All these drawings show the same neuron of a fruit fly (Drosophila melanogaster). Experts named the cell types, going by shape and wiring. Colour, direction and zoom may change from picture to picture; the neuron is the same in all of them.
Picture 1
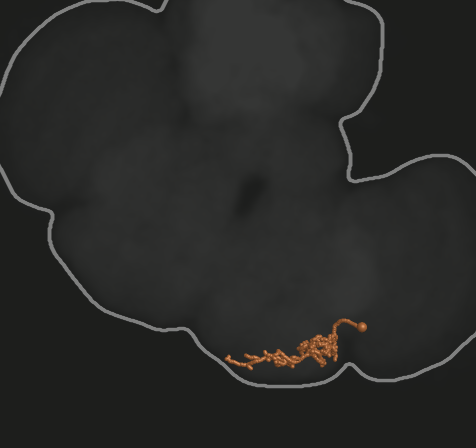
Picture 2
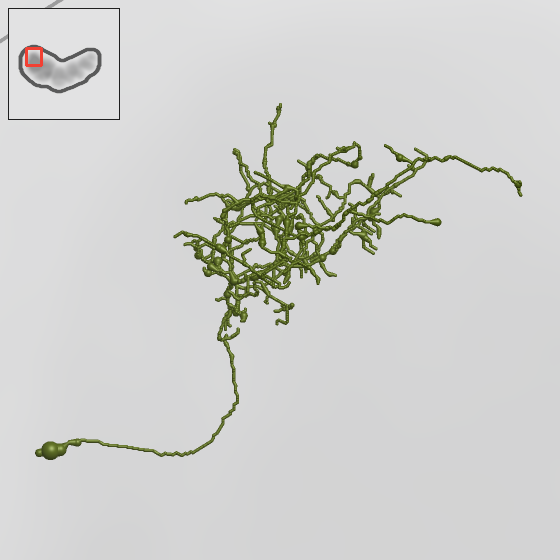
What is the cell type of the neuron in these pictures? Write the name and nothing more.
LHAV2k9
